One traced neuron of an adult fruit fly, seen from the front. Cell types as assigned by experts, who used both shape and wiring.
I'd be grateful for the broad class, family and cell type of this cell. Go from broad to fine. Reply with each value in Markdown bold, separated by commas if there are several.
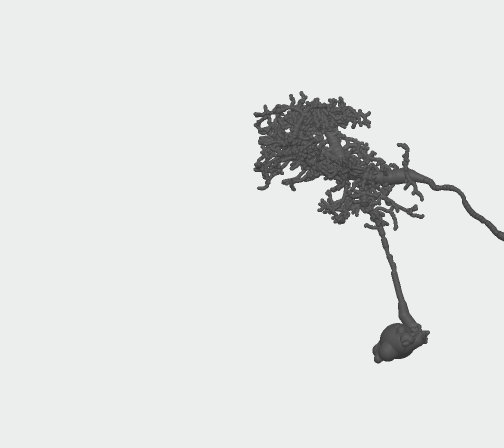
**motor neuron of the nerve cord**, **hemilineage 16B**, **hg1 MN**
